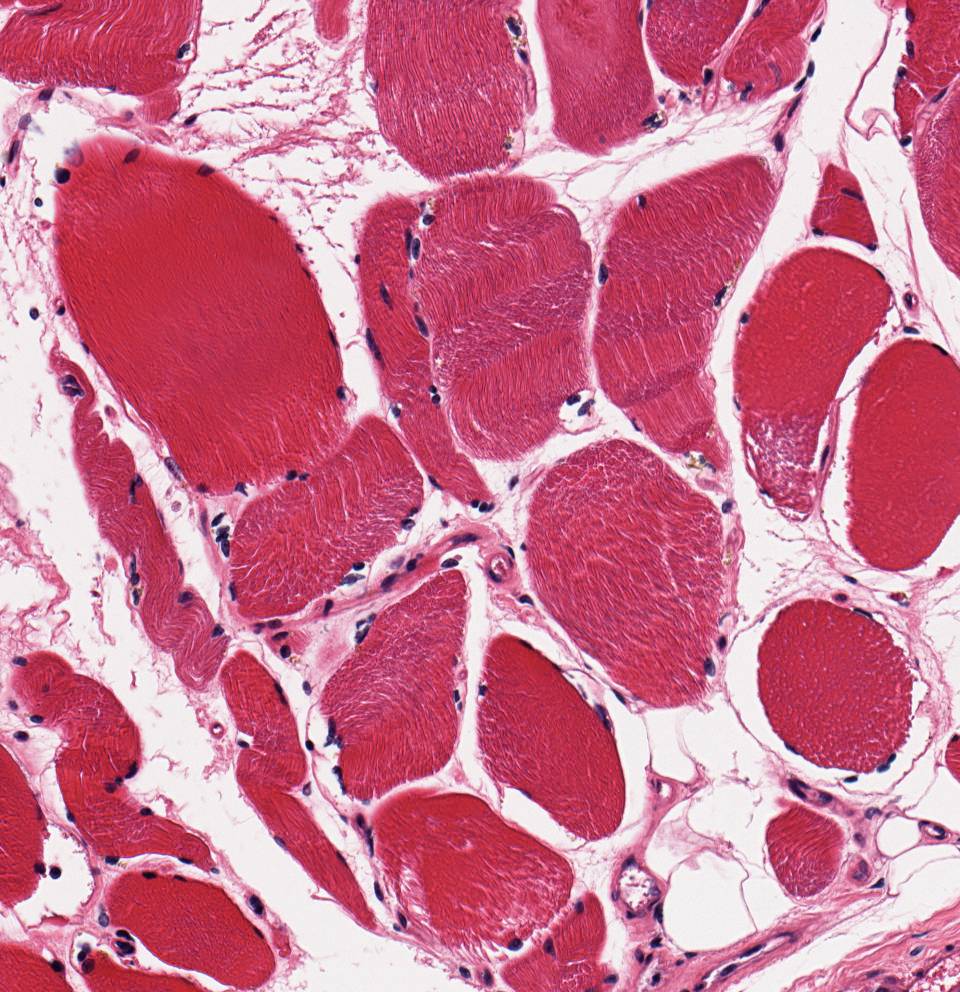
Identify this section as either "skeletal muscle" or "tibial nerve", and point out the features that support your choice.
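This is skeletal muscle, I'd say, rather than tibial nerve.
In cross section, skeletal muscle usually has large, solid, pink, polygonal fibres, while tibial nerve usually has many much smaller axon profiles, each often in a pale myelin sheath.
Here the fibre cytoplasm stains a deep pink-red, as muscle fibres would. The fibres vary widely in size, and the largest is at the upper left. Their nuclei are small, dark and flattened, lying at the fibre edges.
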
